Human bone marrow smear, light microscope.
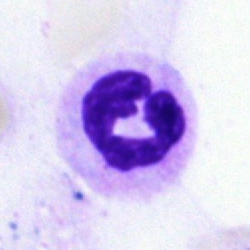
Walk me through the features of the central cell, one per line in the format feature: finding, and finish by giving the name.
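Nucleus: curved into a nearly closed ring, see, around a pale centre
Gap: at the top of the ring
Chromatin: dense, dark purple
Cytoplasm: just pale pinkish-lilac
Name: segmented neutrophil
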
